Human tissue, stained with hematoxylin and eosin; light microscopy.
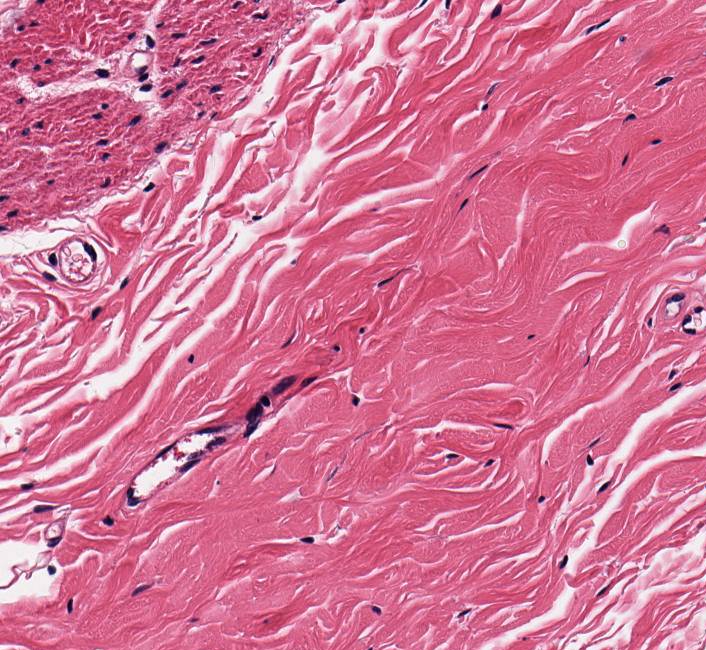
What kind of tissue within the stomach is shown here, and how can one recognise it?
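See, this is dense connective tissue.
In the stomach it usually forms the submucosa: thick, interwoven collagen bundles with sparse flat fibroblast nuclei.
Here its nuclei are sparse, small, dark and elongated, lying singly between bundles.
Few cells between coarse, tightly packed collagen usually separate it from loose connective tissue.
The many narrow white clefts between bundles are consistent with shrinkage in processing. The upper left corner holds finer-textured pink tissue with closer nuclei, and no epithelium appears anywhere.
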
